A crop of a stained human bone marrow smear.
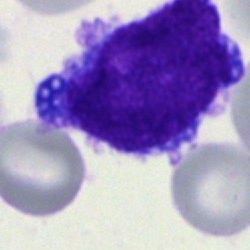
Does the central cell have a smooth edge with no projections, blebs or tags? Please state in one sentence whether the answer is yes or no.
No, a smooth outline is not present; the cell's edge is rough.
